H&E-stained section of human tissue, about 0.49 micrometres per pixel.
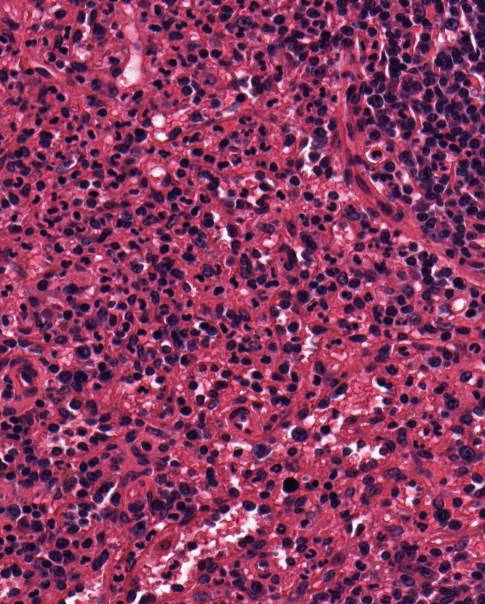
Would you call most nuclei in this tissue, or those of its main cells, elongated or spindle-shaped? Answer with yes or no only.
No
